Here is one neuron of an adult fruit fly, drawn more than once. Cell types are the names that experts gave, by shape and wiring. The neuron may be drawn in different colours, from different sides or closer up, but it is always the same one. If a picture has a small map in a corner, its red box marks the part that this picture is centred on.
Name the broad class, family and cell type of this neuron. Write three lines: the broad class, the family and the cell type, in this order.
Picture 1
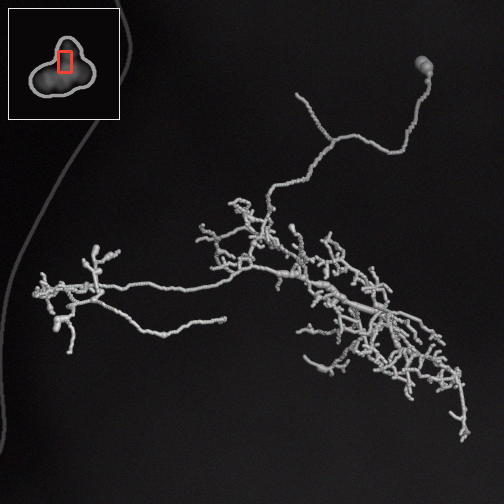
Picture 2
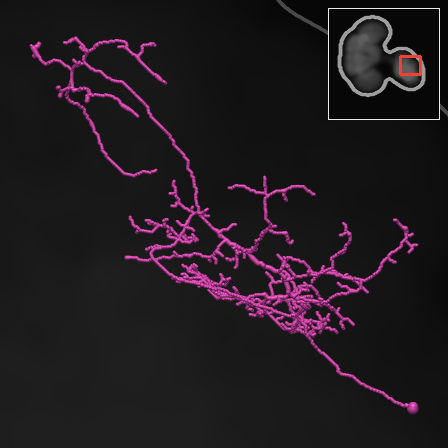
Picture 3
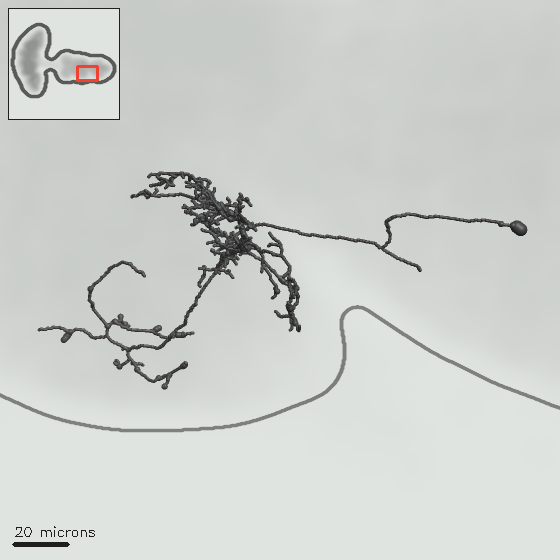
nerve-cord intrinsic neuron
hemilineage 03A
IN03A091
